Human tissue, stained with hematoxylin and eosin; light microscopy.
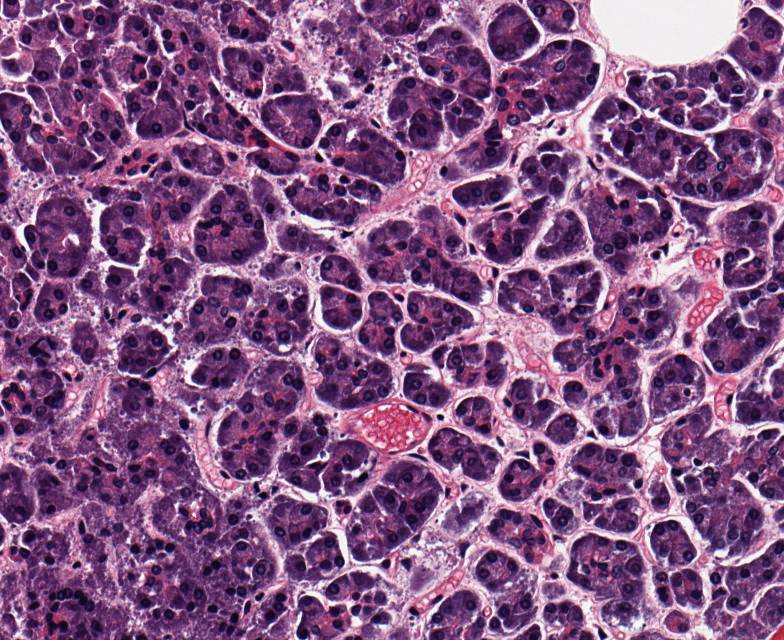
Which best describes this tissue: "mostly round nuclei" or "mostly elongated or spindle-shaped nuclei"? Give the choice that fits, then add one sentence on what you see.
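Mostly round nuclei. Each cell has a single small, round, dark nucleus of fairly uniform size.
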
